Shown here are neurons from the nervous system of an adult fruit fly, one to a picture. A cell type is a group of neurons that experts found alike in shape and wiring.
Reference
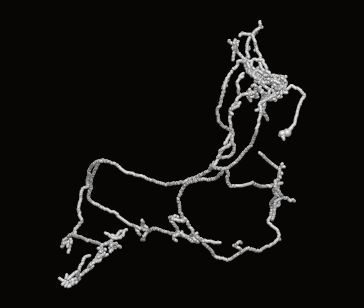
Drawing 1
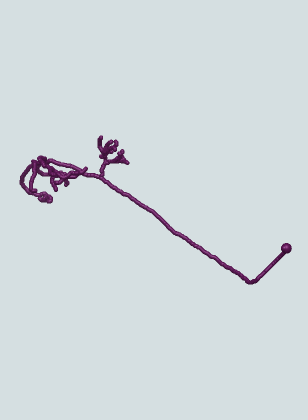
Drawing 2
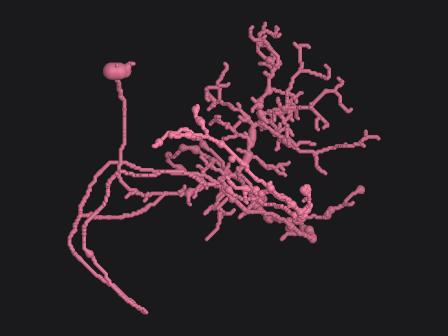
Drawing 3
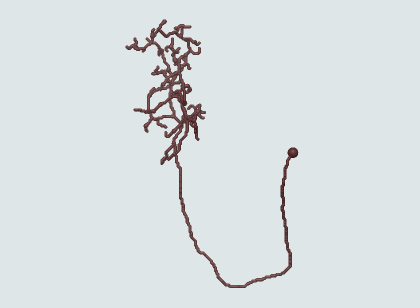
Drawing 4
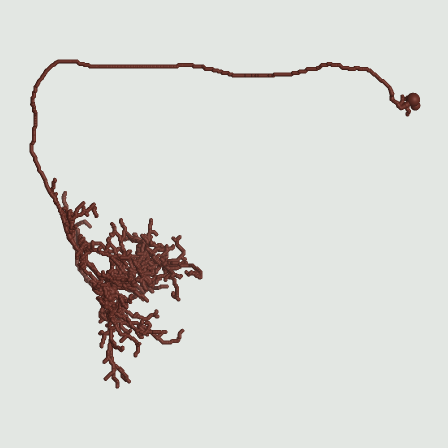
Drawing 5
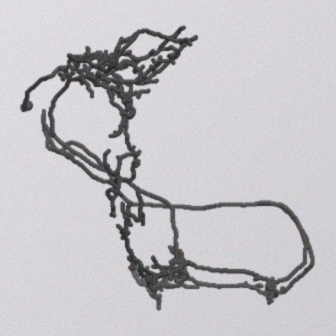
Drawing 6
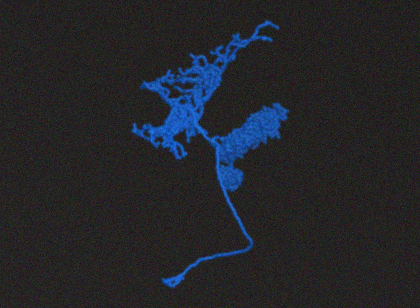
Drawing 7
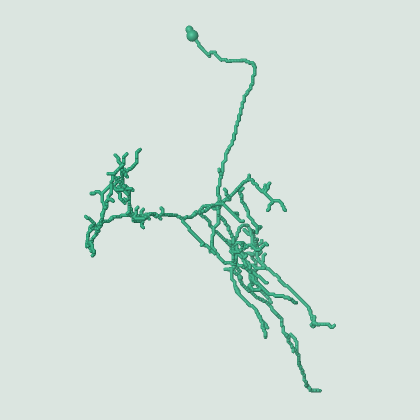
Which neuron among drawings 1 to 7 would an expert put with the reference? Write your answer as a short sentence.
Drawing 5 shows a neuron of the same cell type.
